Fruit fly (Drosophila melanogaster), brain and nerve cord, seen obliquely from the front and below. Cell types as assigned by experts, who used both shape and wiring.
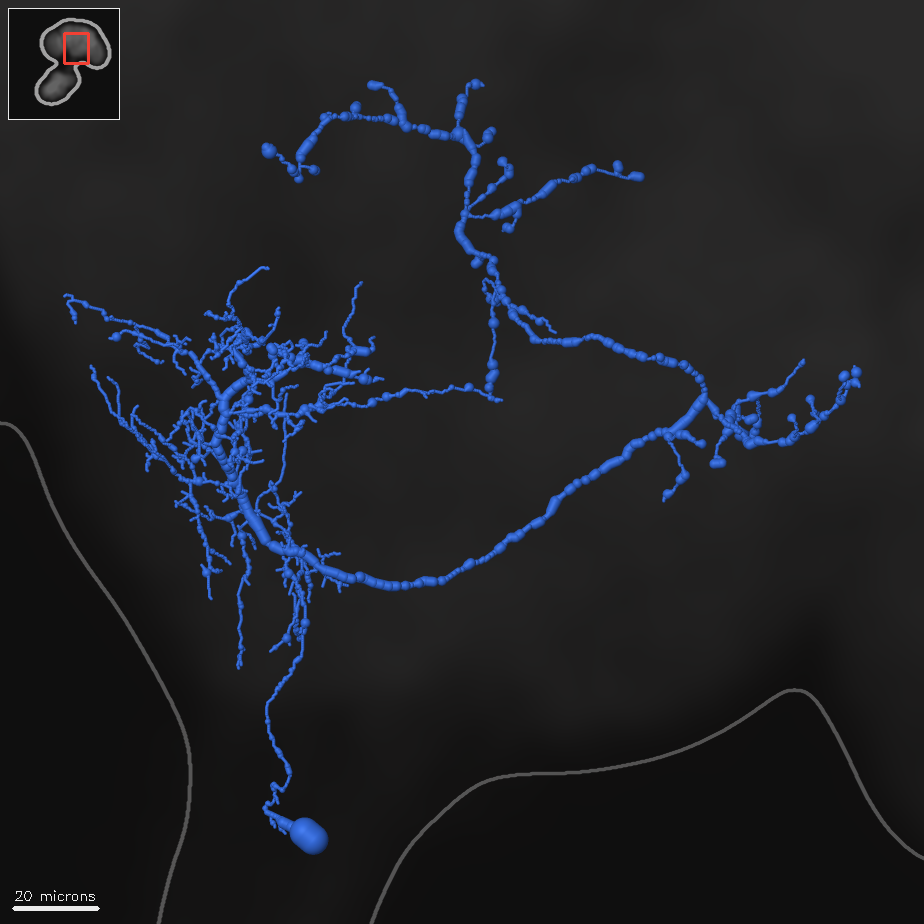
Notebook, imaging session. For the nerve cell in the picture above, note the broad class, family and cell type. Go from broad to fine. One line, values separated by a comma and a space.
central-brain intrinsic neuron, hemilineage LB3, GNG308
